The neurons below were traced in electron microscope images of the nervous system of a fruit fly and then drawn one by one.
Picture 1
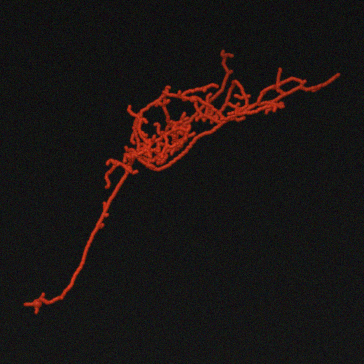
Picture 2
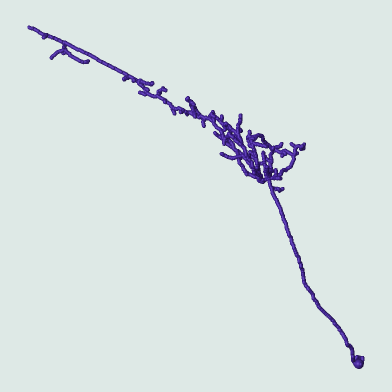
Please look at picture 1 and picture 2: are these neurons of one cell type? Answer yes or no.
no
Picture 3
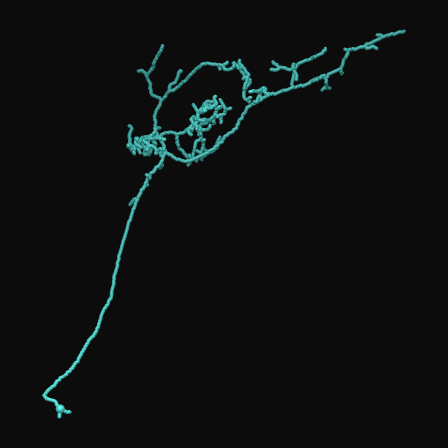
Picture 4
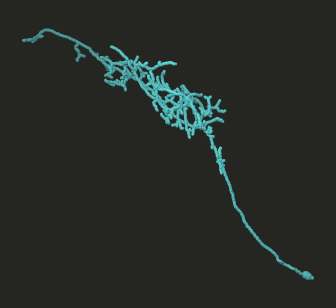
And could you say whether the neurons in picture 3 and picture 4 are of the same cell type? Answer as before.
yes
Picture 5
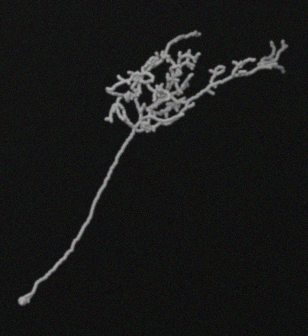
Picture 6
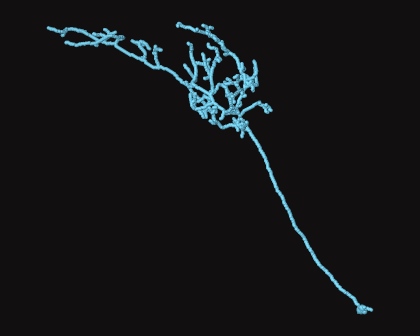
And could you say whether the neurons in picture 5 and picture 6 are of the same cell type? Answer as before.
yes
